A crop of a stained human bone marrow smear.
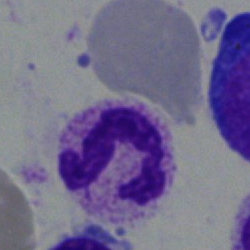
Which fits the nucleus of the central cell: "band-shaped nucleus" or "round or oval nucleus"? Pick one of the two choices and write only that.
Band-shaped nucleus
